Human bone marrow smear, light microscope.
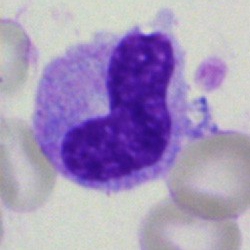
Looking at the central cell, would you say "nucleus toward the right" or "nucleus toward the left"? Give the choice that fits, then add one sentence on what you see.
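Nucleus toward the right. The nucleus sits toward the right and lower part of the cell, leaving most of the cytoplasm on the left.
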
